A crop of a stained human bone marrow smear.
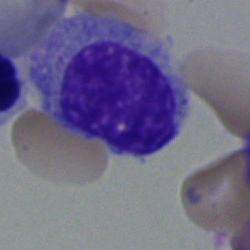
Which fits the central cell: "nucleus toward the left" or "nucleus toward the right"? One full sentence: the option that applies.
Toward the left of the nucleus extends most of the cytoplasm.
